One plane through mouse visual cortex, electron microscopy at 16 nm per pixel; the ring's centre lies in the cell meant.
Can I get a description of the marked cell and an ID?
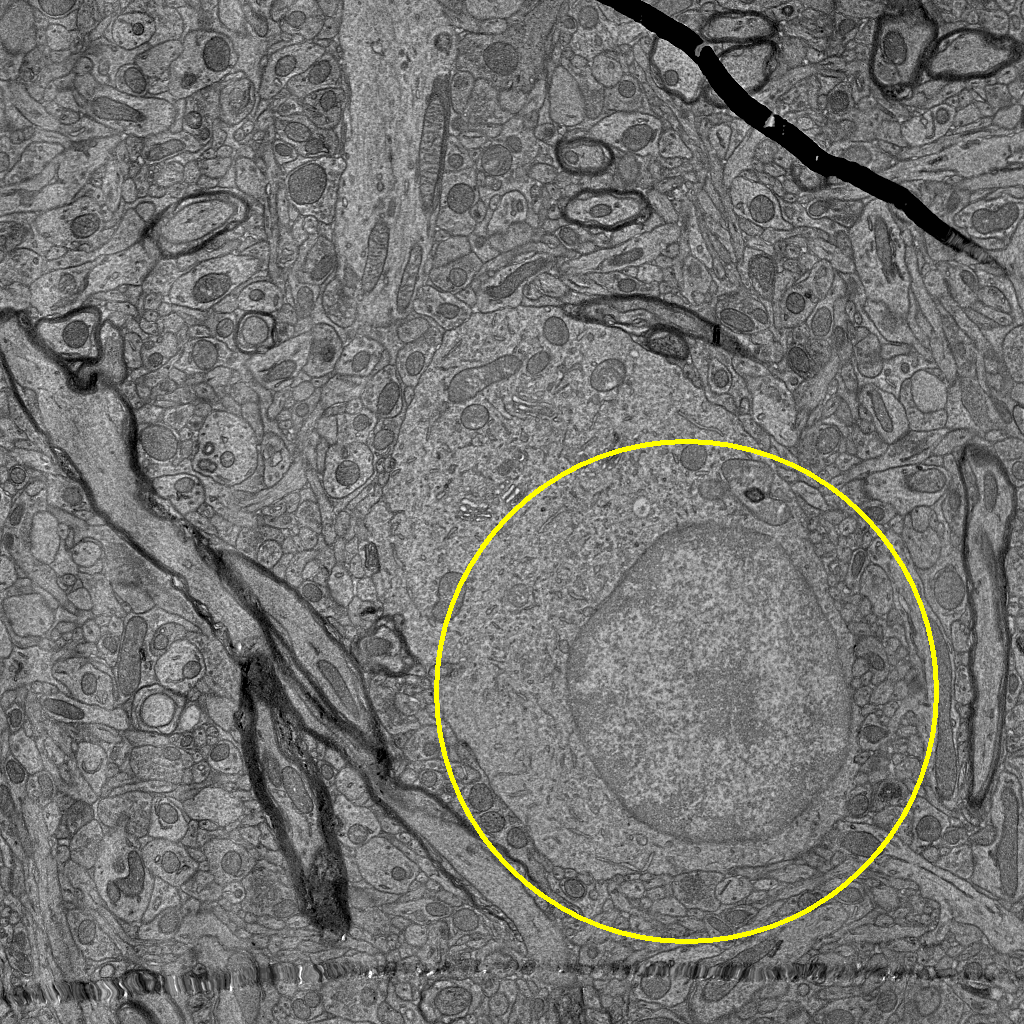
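A large rounded oval nucleus with a smooth outline lies entirely within the ring. Short membrane cisternae are scattered through the cytoplasm, not stacked in long parallel arrays. Toward the upper left, the cell body carries on beyond the ring. The marked cell is an oligodendrocyte.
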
